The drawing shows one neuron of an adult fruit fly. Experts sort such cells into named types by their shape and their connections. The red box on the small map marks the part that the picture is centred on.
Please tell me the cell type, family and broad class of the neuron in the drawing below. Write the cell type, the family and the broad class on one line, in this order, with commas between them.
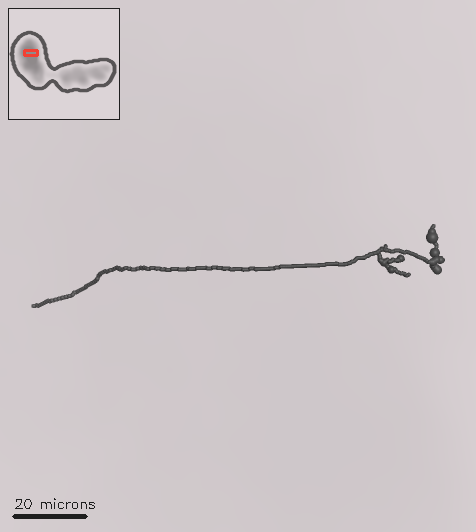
L5, L, optic-lobe intrinsic neuron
